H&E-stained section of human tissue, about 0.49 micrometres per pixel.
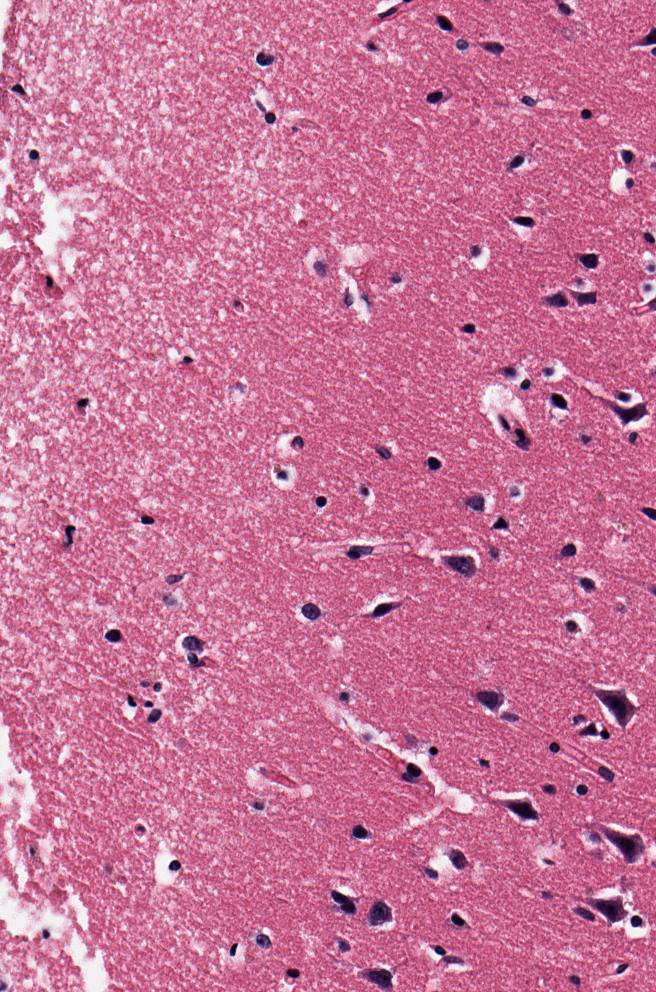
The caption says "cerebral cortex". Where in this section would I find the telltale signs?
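This section is cerebral cortex. It is pink fibrillary neuropil with scattered cells, without epithelium or glands. Thin capillaries run obliquely through the centre and lower middle of the field.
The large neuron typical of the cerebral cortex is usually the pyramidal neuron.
By contrast, the nuclei scattered singly here are small, round and dark, with little visible cytoplasm. The left margin of the tissue is ragged, with white empty gaps.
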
